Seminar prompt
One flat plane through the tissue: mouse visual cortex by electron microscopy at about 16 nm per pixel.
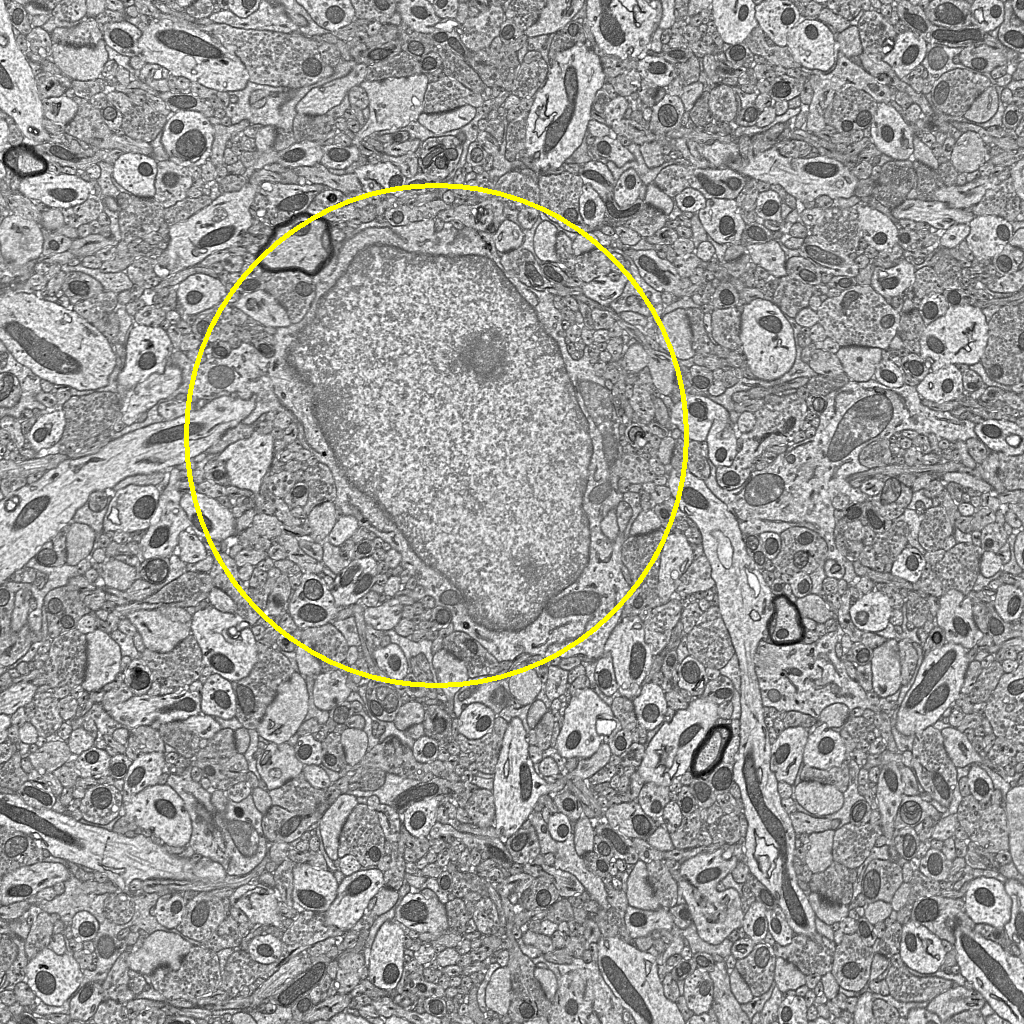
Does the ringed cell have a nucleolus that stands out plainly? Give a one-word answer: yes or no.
Yes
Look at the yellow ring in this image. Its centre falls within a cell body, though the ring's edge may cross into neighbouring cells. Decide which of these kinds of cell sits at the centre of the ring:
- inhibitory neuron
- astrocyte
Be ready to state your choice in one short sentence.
The kind of cell at the ring's centre is an astrocyte.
